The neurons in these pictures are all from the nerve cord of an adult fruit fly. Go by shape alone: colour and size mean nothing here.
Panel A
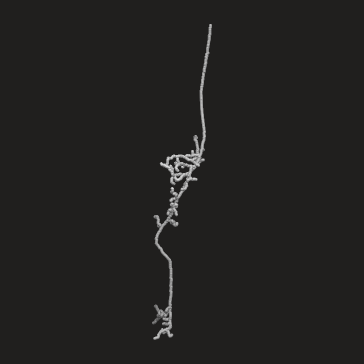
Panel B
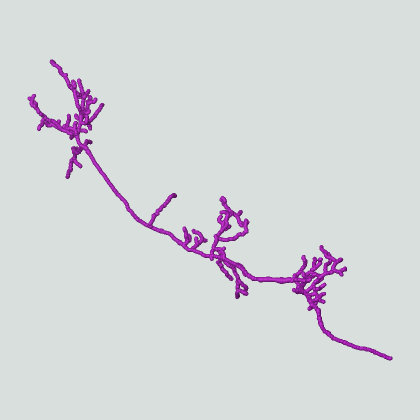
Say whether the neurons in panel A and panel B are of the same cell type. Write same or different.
different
